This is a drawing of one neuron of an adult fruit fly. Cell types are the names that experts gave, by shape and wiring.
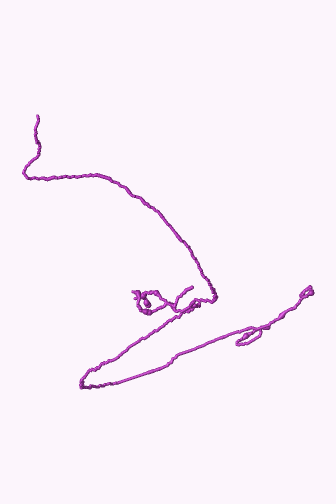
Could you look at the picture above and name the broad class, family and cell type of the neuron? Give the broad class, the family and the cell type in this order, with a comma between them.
sensory neuron entering the brain, class olfactory, ORN_VC3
